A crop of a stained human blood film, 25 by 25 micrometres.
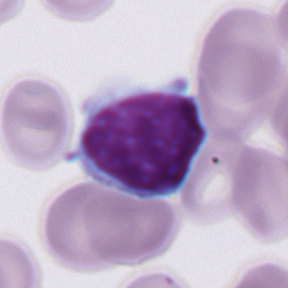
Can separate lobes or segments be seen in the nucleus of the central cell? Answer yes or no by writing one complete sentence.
No, its nucleus is not lobed but a single compact round, oval or kidney-shaped mass.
